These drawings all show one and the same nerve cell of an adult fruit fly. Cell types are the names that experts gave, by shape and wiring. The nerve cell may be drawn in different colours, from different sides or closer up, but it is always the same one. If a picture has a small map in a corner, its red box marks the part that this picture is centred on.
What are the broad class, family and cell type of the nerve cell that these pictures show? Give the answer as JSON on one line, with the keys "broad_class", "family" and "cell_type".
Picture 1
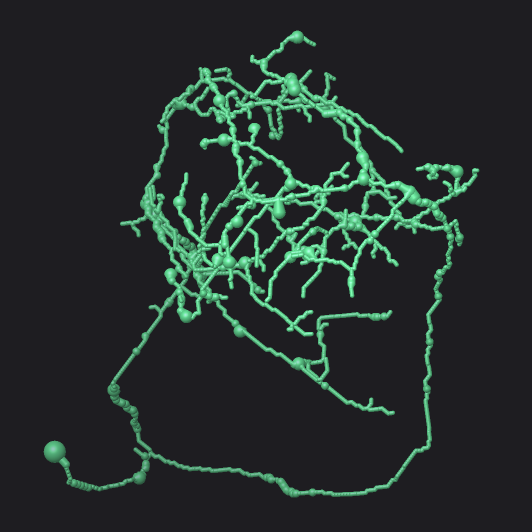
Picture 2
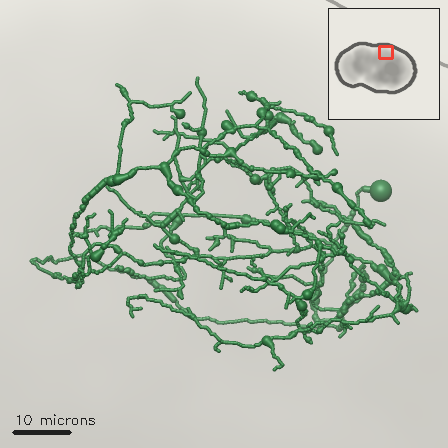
{"broad_class": "central-brain intrinsic neuron", "family": "hemilineage DL1_dorsal", "cell_type": "SLP369"}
